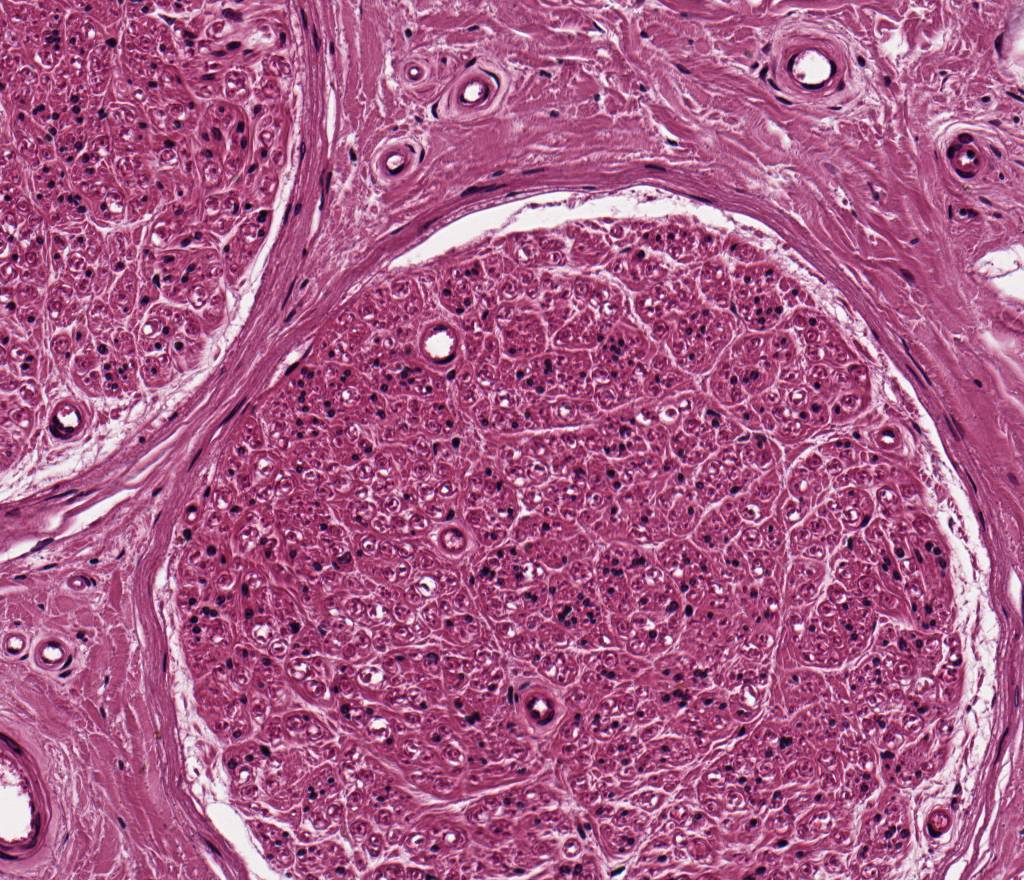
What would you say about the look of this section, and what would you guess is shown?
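Fibres inside the fascicles are cut across: small round profiles, each a pale ring around a central dot. Flattened cells with elongated dark nuclei form a thin layer bounding each fascicle. A few small round vessels lie within the large fascicle. This is tibial nerve.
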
